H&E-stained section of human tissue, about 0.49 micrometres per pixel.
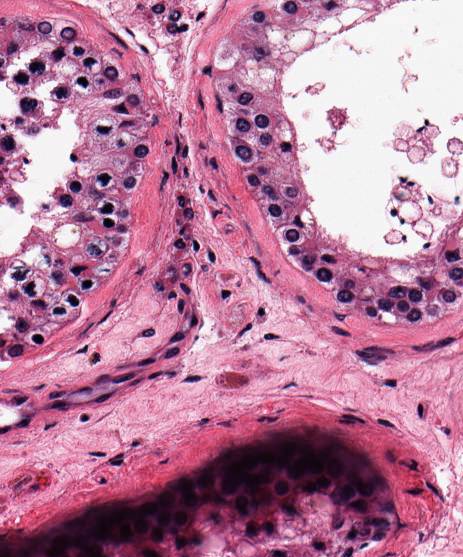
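Testis. Each tubule has a thick, pink, layered wall with flattened spindle-shaped nuclei and a stratified epithelium several cells deep, with mostly round nuclei. Many epithelial cells show round dark nuclei rimmed by pale cytoplasm. Several clear round vacuoles lie in the upper left tubule's epithelium.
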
